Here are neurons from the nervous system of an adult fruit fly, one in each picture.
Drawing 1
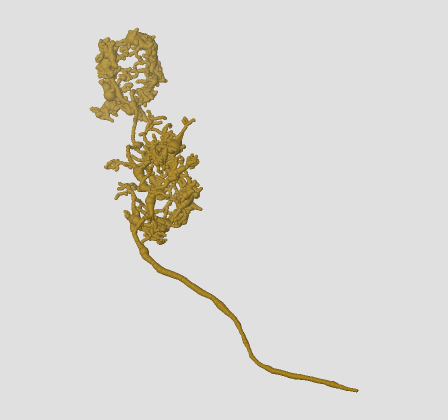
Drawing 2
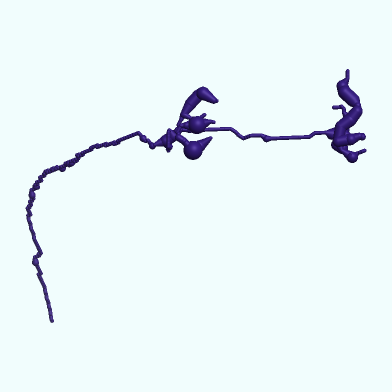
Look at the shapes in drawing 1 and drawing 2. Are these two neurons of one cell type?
yes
